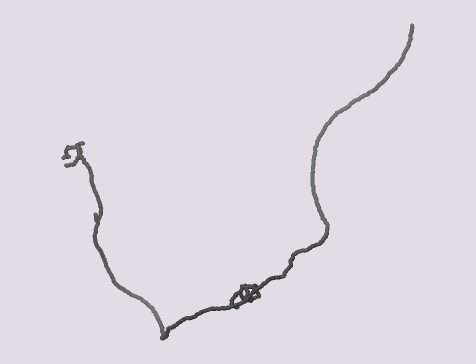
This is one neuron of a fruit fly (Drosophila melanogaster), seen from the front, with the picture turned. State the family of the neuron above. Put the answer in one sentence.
The family is class olfactory.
